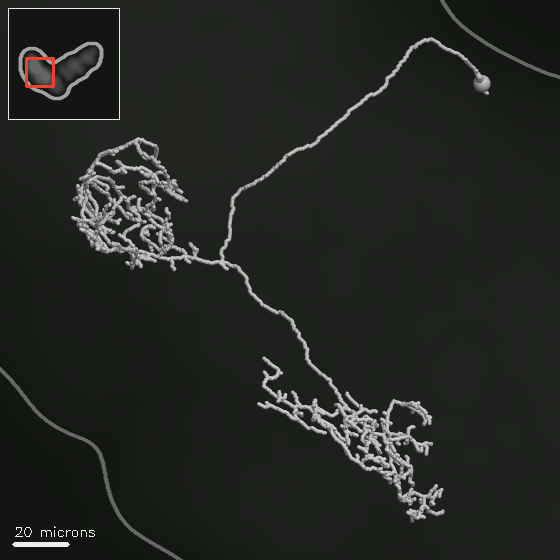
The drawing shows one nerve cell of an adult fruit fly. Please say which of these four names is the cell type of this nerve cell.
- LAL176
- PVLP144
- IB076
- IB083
LAL176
